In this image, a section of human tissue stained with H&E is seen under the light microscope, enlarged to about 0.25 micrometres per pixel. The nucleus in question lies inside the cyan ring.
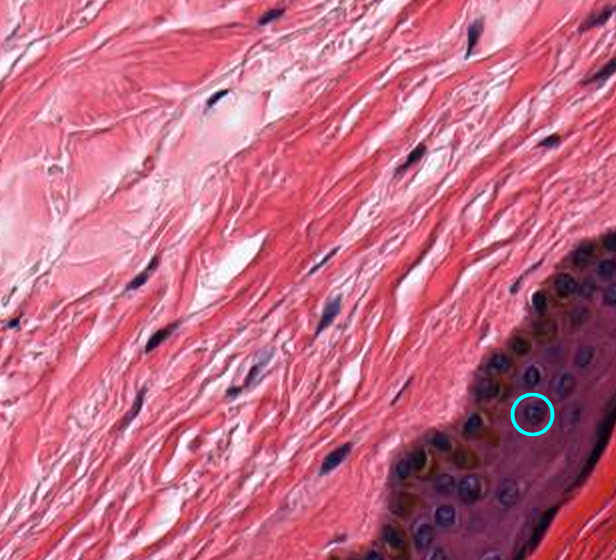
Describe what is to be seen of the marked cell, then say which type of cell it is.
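The nucleus is round to slightly oval, dark purple, and about the same size as the nuclei of the cells next to it. The nucleus sits roughly in the middle of the cell, with cytoplasm on all sides. The cytoplasm is pale violet-pink, moderate in amount, carries no brown pigment, and its outline against neighbouring cells is indistinct. The cell lies in a sheet of similar cells, one or two layers in from the row of brown-capped cells that borders the pink fibre bundles. Type of cell: keratinocyte.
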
